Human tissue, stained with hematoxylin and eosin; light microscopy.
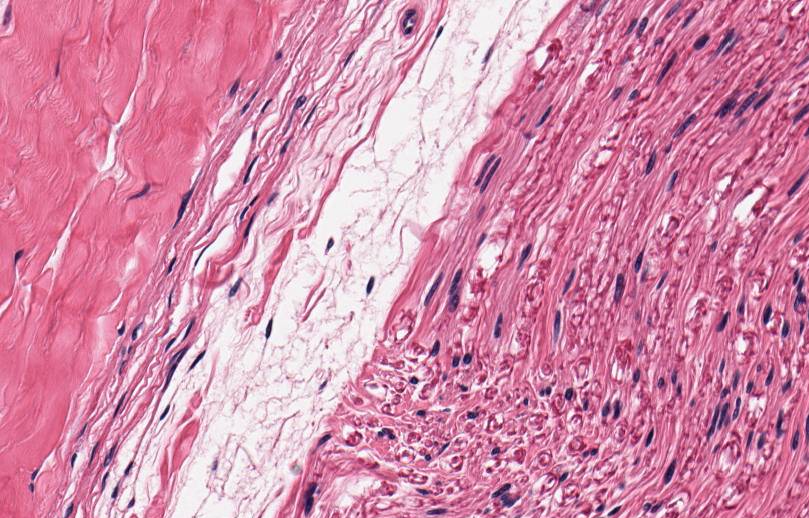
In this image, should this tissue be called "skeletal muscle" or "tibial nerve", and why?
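It's tibial nerve. Three bands cross diagonally from lower left to upper right: dense pink tissue left, a pale loose band middle, a cellular fibrous band right. The left is wavy eosinophilic collagen with very few nuclei. Between it and the pale band, loose wavy fibres hold thin, dark, elongated nuclei parallel to them. On the right, many dark elongated nuclei align along the fibres, parallel to the band.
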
